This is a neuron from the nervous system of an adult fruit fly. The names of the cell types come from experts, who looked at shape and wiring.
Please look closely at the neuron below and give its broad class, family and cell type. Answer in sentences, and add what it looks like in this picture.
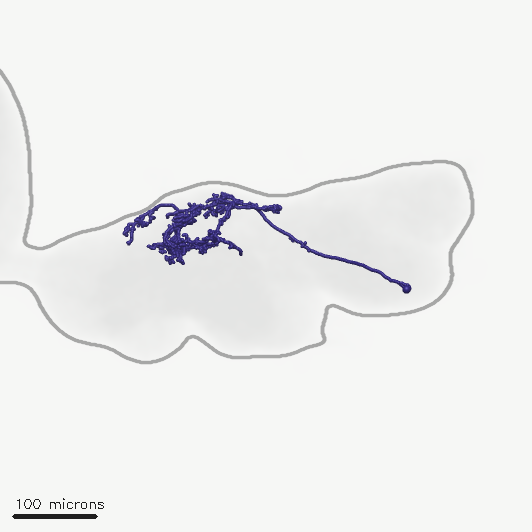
This is a nerve-cord intrinsic neuron. Its family is hemilineage 06B. It is of cell type IN06B047. The cell body can be seen on the right of the picture. From left to right in the picture it spans about 350 microns.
